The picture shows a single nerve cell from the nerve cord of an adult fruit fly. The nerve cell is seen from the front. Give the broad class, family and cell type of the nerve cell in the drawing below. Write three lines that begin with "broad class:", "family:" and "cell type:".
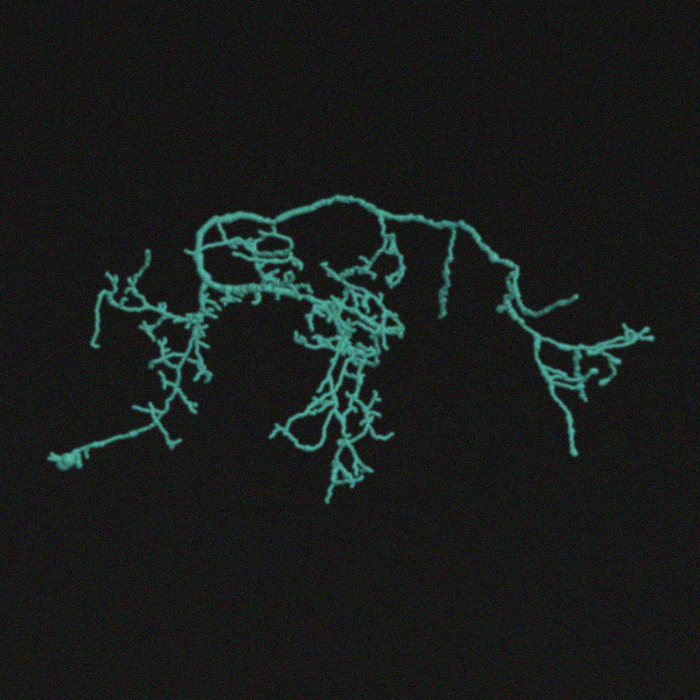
broad class: ascending neuron
family: hemilineage 06A
cell type: AN06A015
